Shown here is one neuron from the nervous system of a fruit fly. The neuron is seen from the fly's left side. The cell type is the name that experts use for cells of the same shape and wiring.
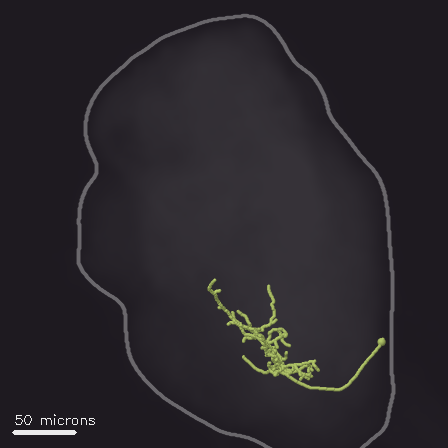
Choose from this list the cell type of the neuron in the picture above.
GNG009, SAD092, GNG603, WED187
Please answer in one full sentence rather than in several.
This neuron falls under the cell type GNG603.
